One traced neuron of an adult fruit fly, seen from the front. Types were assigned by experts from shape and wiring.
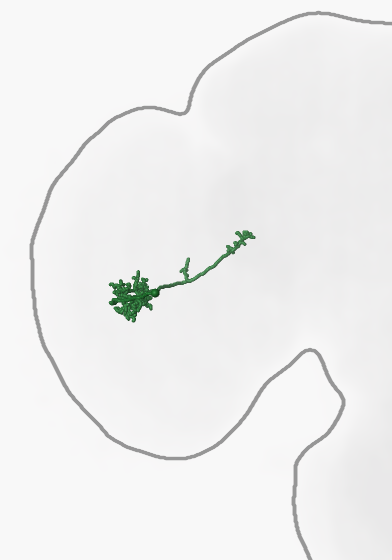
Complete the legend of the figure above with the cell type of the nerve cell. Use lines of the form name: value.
cell type: TmY10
